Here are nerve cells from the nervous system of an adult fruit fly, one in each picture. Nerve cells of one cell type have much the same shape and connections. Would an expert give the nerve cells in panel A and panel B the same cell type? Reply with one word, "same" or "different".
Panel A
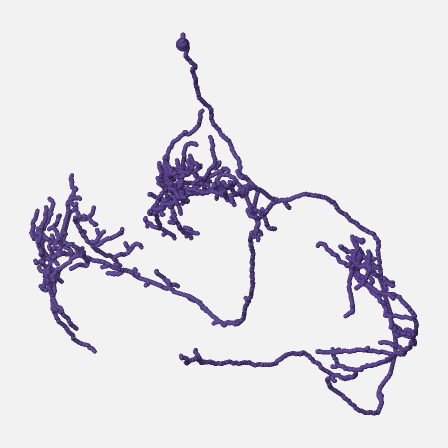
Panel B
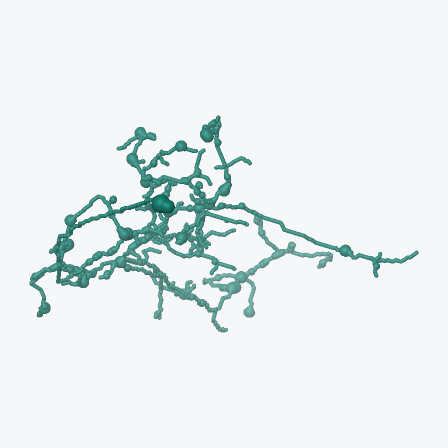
different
